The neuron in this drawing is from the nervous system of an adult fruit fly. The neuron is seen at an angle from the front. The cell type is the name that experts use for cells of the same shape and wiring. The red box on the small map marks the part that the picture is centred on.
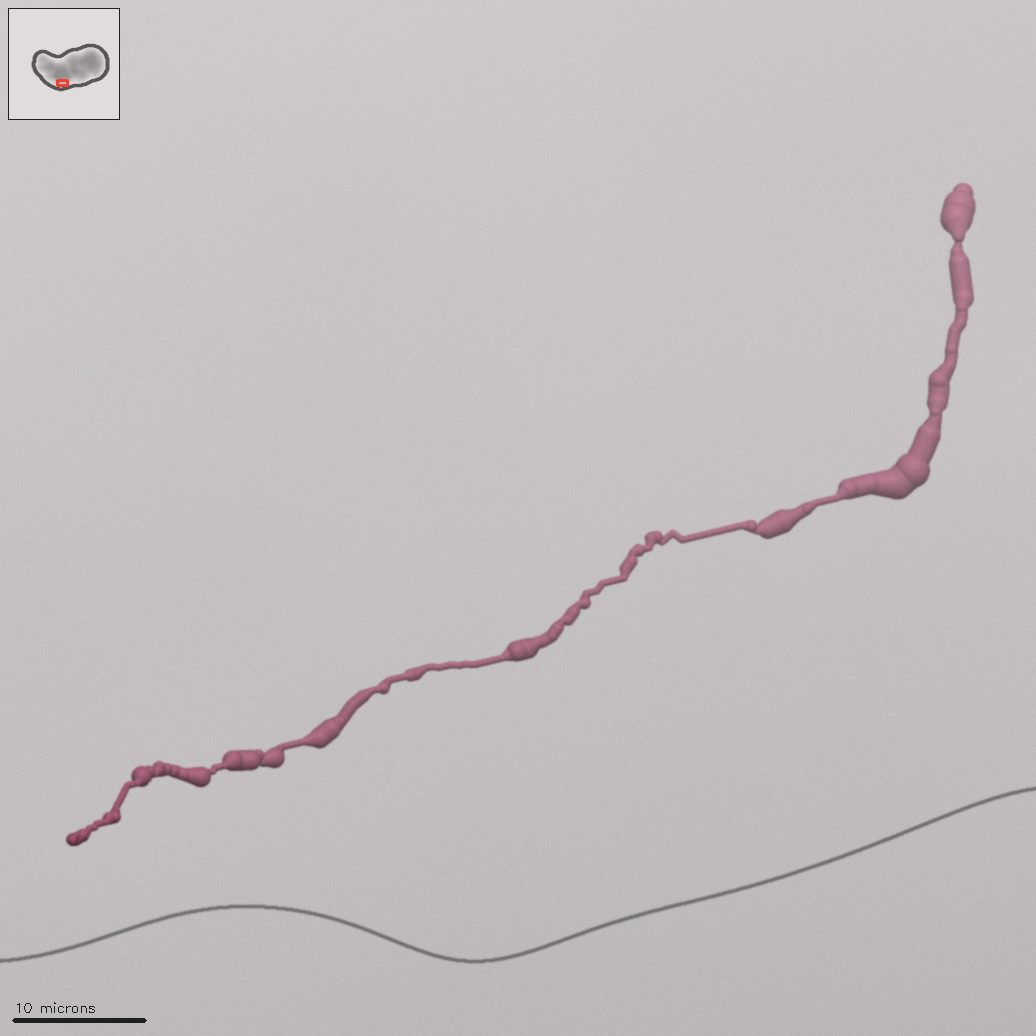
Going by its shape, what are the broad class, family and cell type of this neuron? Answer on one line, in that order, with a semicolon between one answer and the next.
photoreceptor or other optic-lobe sensory neuron; class visual; R8p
